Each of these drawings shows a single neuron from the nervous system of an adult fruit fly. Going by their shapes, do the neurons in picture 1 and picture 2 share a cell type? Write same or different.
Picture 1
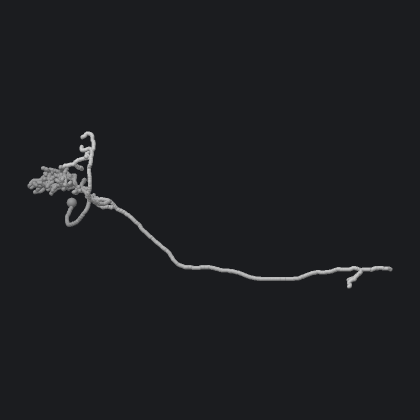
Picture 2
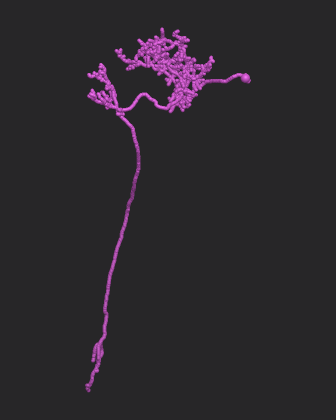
different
